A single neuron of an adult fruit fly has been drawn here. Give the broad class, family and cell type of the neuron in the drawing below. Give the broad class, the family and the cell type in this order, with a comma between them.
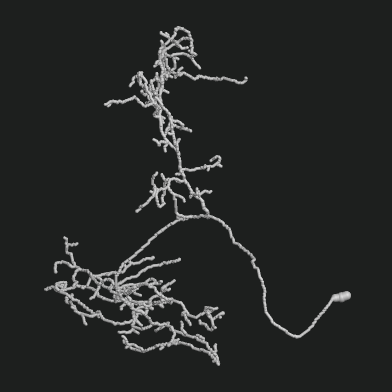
central-brain intrinsic neuron, hemilineage DM3_dorso_medial, SMP510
